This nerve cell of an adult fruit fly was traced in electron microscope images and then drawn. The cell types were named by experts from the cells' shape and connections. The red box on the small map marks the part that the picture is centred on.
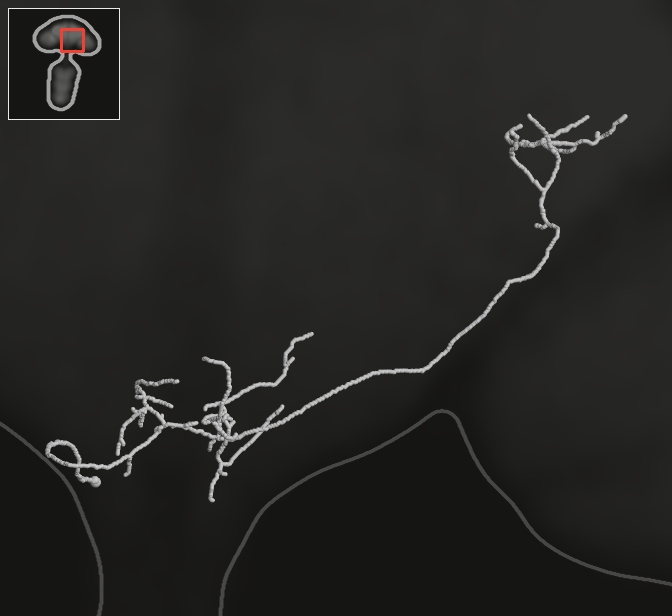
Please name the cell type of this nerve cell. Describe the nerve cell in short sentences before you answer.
It is in the brain and does not reach the nerve cord. As drawn here it is wider than it is tall. Its broad class is central-brain intrinsic neuron. Its cell type is GNG417.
